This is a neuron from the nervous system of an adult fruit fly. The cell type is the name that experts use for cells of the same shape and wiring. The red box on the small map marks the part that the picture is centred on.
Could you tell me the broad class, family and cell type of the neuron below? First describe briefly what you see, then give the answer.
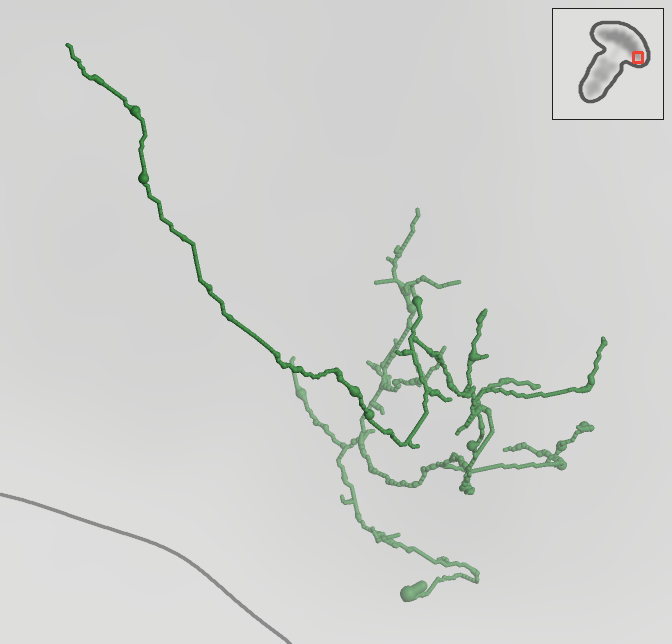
It lies in the brain. The cell body is at the bottom of the picture. Its broad class is optic-lobe intrinsic neuron. Its family is Cm. It is of cell type Cm10.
